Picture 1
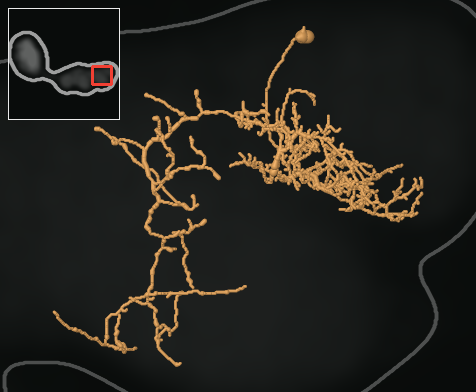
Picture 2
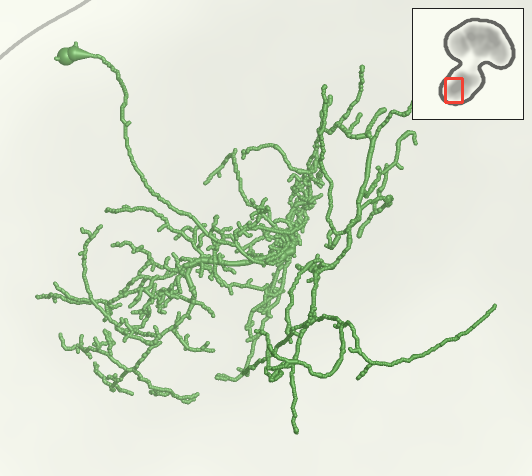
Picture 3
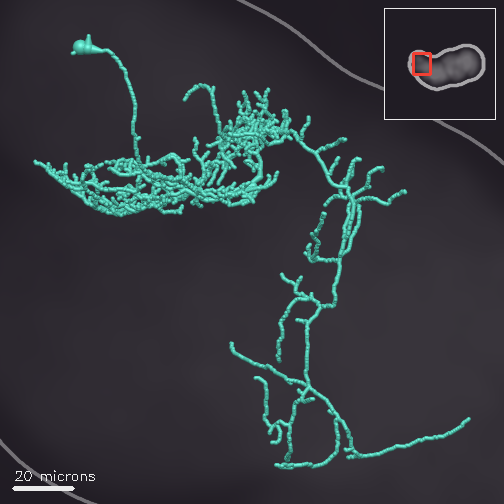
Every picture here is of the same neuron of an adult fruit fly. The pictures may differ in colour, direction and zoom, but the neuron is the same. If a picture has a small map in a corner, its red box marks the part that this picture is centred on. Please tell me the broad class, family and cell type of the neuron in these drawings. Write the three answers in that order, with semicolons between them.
nerve-cord intrinsic neuron; hemilineage 01A; IN01A046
